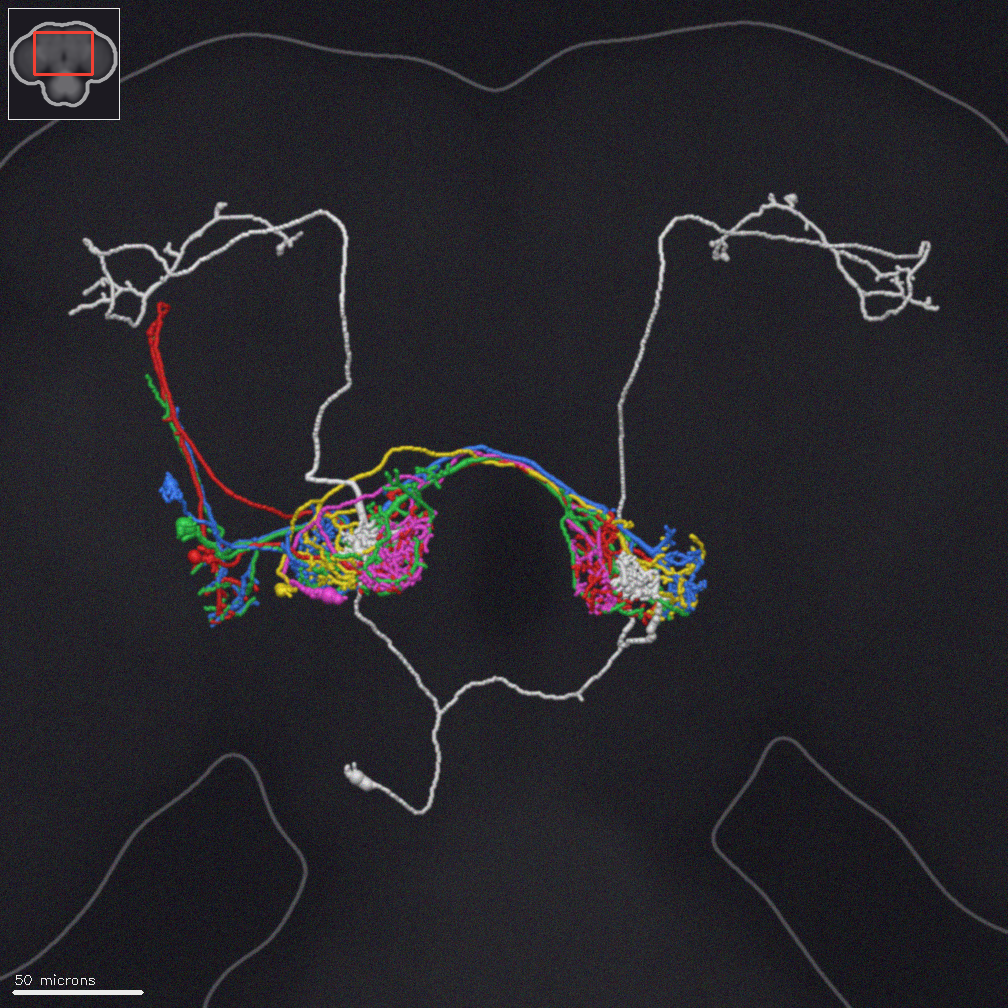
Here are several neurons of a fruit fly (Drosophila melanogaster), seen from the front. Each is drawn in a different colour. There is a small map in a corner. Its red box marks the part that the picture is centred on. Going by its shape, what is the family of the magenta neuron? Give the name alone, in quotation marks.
"hemilineage ALv2"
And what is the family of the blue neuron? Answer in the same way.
"hemilineage ALl1_ventral"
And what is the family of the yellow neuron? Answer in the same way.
"hemilineage ALv2"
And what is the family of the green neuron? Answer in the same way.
"hemilineage ALl1_ventral"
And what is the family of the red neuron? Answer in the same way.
"hemilineage ALl1_ventral"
